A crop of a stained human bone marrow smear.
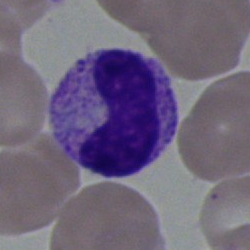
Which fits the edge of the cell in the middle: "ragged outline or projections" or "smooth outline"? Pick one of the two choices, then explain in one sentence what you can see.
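Smooth outline. The cell outline is round and smooth.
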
